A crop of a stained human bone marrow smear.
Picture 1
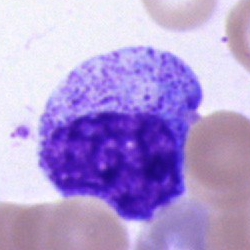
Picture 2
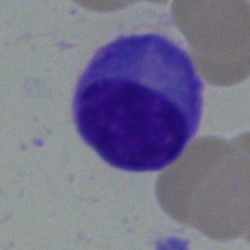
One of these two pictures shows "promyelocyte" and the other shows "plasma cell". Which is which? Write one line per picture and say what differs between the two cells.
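Picture 1 is a promyelocyte. Numerous purple granules are scattered through the cytoplasm.
Picture 2 is a plasma cell. No granules are seen in the cytoplasm.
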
